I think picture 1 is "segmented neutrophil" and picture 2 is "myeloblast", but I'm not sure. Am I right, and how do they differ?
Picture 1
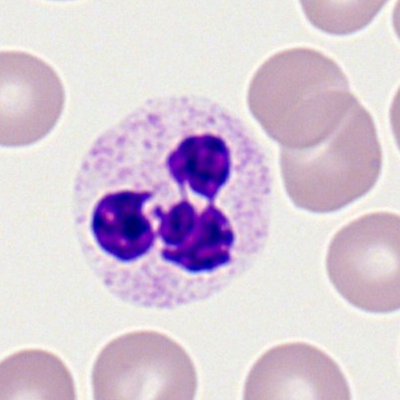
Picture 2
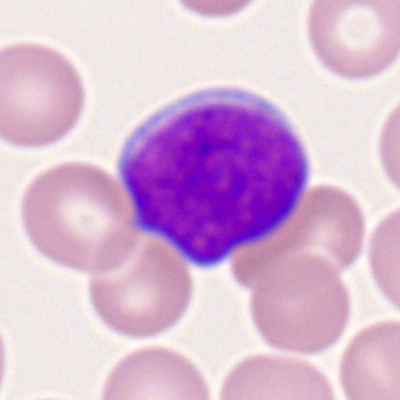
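Picture 1 is the segmented neutrophil, and picture 2 is the myeloblast. Take the nucleus first: in the segmented neutrophil it comes in lobes held together by thin strands, while the myeloblast has a single nucleus with no lobes that fills almost the entire cell.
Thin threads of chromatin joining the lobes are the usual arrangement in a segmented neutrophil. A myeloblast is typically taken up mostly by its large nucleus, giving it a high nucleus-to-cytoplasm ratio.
Now look at the cytoplasm. Around the segmented neutrophil it is plentiful and pale pink, but around the myeloblast it is only a thin rim, easiest to see along the upper edge of the cell. The granules differ too: fine lilac ones are scattered through the neutrophil's cytoplasm, but none are visible in the myeloblast.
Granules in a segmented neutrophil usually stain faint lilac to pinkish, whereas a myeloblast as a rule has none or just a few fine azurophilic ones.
Compare the chromatin as well: it is dense, dark purple and clumped in the neutrophil, and deep purple with a mottled texture in the myeloblast.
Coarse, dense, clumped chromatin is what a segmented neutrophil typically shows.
No nucleoli are visible in the neutrophil's nucleus. One thing the two share is that neither has vacuoles in its cytoplasm.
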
